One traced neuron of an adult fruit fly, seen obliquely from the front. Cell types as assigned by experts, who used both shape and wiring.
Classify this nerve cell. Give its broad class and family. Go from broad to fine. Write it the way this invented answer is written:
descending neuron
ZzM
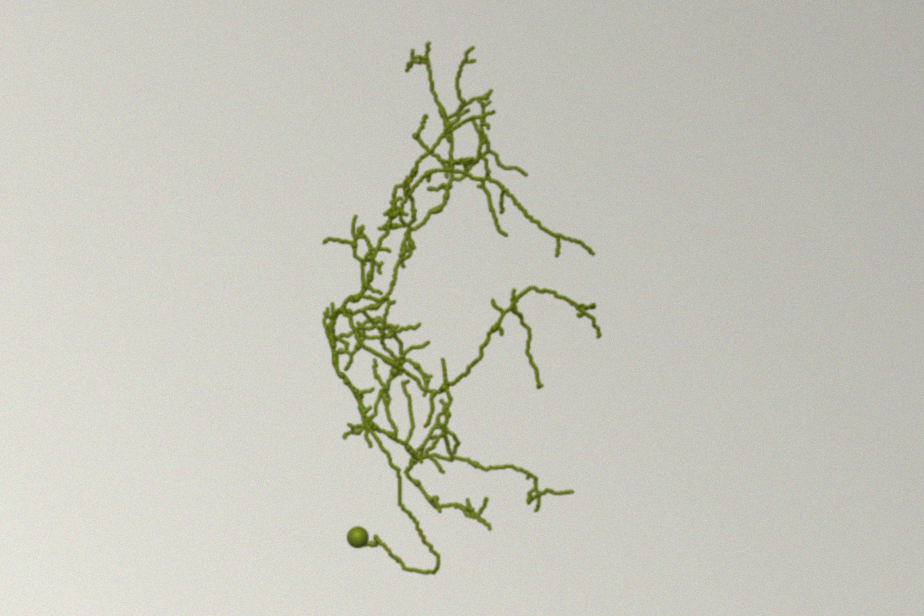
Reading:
nerve-cord intrinsic neuron
hemilineage 13A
